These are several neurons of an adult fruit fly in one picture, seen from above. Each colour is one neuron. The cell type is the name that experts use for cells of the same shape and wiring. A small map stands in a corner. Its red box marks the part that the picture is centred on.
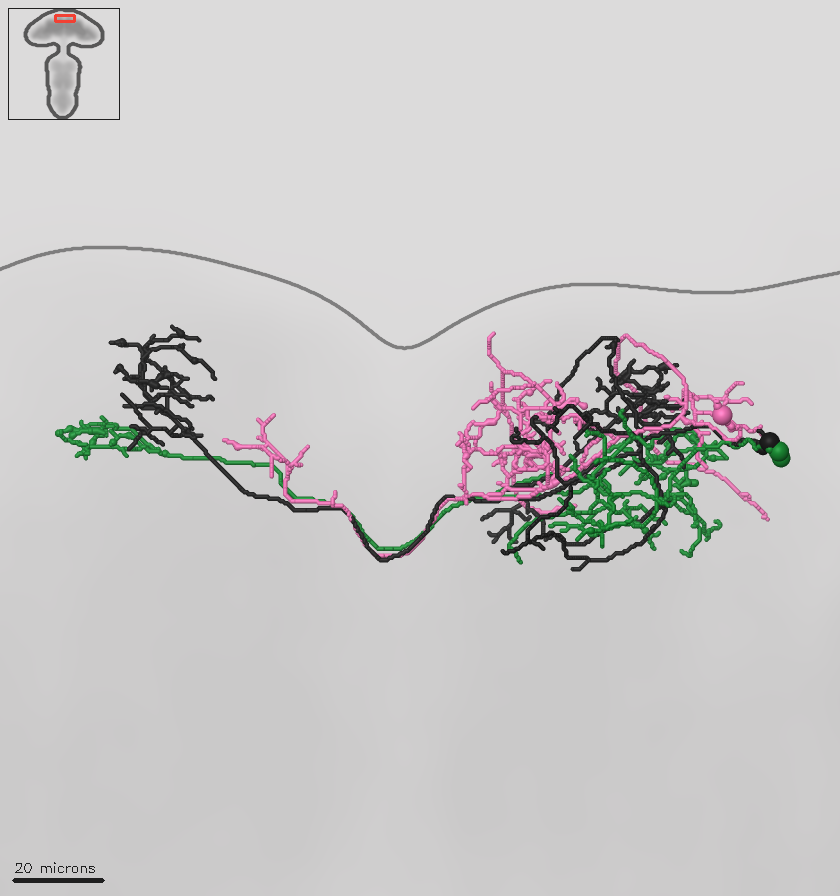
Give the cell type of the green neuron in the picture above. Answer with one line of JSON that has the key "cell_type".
{"cell_type": "PAM13"}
